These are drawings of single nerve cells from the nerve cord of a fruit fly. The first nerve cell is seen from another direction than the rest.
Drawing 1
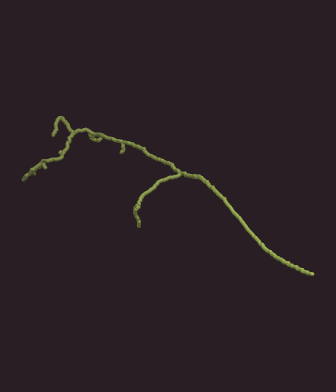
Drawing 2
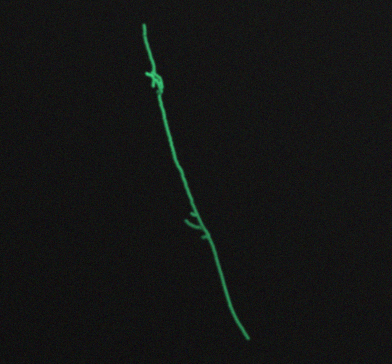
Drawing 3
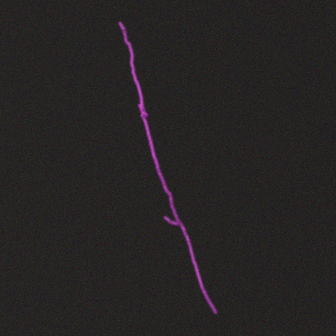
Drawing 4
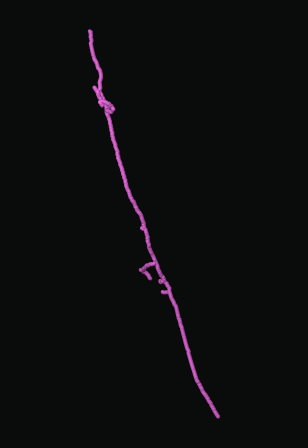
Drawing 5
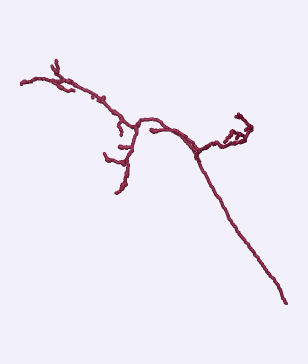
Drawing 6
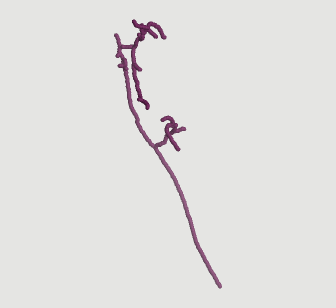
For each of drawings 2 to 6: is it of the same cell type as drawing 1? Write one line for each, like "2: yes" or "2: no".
2: no
3: no
4: no
5: no
6: yes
